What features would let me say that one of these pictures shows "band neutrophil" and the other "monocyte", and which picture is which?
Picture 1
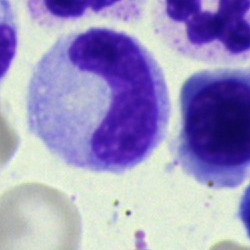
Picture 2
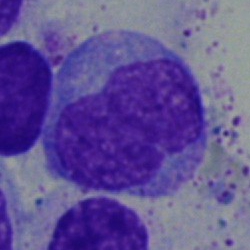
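That's the band neutrophil in picture 1 and the monocyte in picture 2. The band neutrophil's nucleus curves like a horseshoe with its hollow side to the left, sits toward the right of the cell, and has dark purple, clumped chromatin with no nucleoli showing. The monocyte's chromatin, by contrast, is finely granular rather than coarsely clumped.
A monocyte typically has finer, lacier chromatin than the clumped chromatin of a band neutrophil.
The cytoplasm differs as well: abundant and pale lilac in the band neutrophil, pale greyish-blue in the monocyte, where the rim is widest at the upper left and no distinct granules are seen.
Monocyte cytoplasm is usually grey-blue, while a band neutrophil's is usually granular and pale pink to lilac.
Both outlines are smooth and round, the monocyte's only roughly so. Dark-staining nuclei of neighbouring cells sit close to the monocyte's left and bottom edges.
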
